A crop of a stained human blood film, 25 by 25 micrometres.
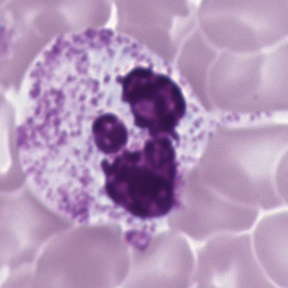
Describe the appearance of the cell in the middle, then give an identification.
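The chromatin is dense and stains dark purple, and no nucleoli are visible. Granules are loosely scattered, leaving much pale cytoplasm between them. From the bottom edge of the cell projects a small bulge containing granules. The cell is a segmented neutrophil.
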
